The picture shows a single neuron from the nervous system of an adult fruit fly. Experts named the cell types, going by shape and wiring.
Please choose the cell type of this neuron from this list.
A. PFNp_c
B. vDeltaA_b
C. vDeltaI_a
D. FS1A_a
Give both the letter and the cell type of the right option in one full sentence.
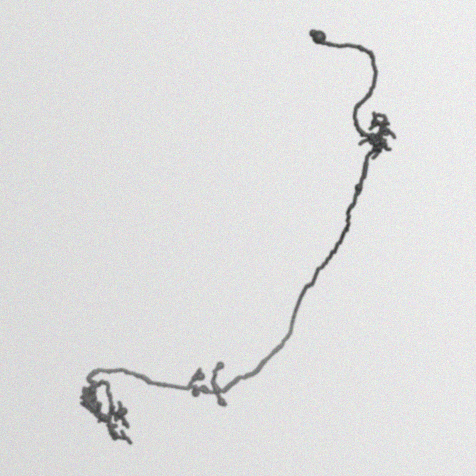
The kind of cell the neuron is, PFNp_c, is given in option A.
